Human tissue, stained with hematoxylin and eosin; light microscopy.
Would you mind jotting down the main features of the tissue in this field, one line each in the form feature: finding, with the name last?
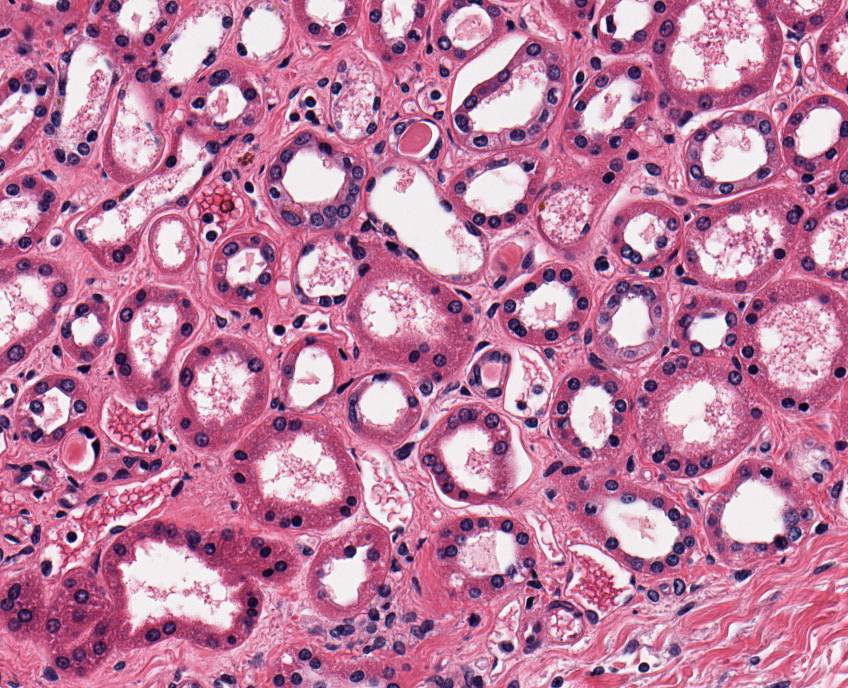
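Tubules: closely packed, mostly round or oval in cross-section
Lining: a single layer of cuboidal epithelial cells
Cytoplasm: pink-staining
Lumens: many holding pale, wispy, flocculent material
Identity: renal medulla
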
